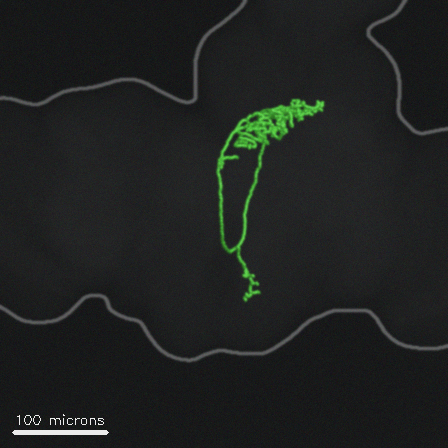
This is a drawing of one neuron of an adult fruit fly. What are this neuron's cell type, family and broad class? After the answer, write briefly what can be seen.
It is of cell type CB1858. Its family is hemilineage DM2_central. It is a central-brain intrinsic neuron. From top to bottom in the picture it spans about 200 microns. As drawn here it is taller than it is wide.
